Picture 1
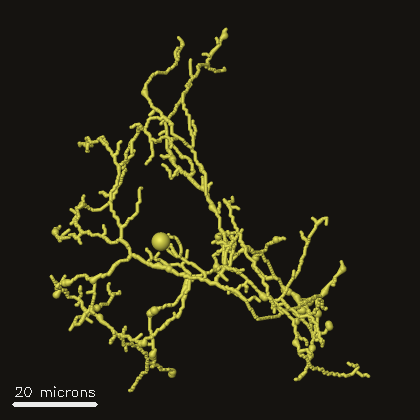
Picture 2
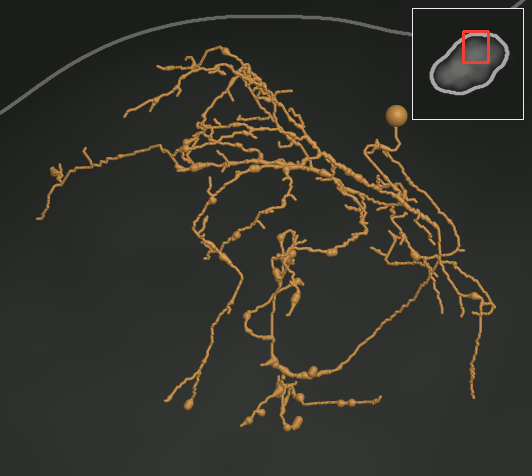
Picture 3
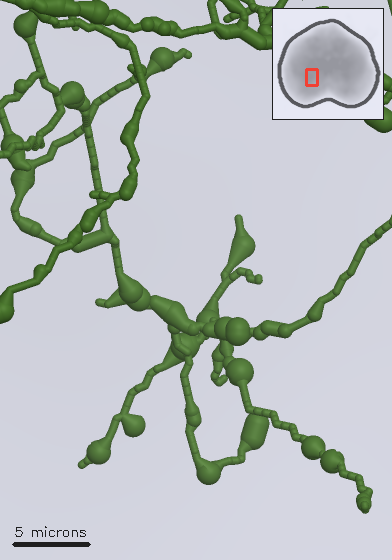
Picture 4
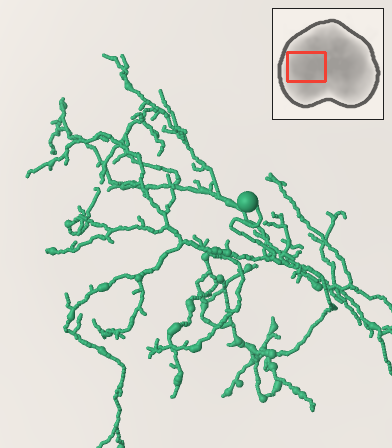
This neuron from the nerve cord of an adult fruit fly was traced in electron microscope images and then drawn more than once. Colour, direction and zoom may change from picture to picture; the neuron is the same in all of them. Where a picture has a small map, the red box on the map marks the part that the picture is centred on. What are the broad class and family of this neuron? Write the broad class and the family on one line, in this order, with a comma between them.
nerve-cord intrinsic neuron, hemilineage 09A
